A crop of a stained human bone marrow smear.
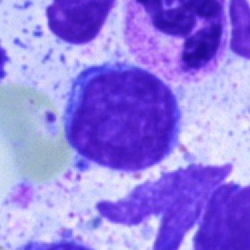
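Lymphocyte, centre of field, stained bone marrow smear. Round outline, smooth edge. Thin rim of deep blue cytoplasm, seen mainly along the upper left edge. No cytoplasmic granules.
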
